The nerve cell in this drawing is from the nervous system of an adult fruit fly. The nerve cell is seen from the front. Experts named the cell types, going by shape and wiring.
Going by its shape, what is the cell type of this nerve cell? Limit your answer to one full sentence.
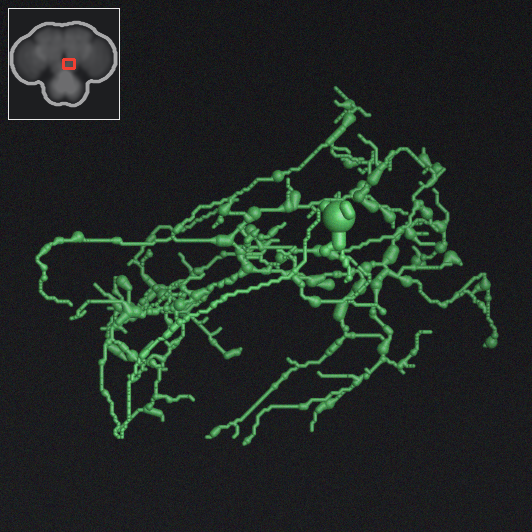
Belonging to the cell type GNG441 is this nerve cell.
